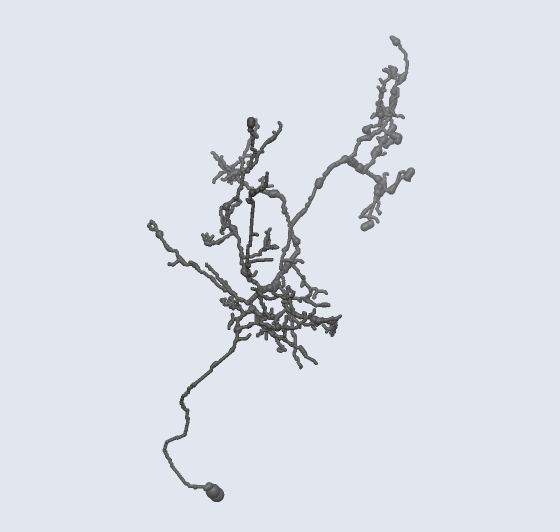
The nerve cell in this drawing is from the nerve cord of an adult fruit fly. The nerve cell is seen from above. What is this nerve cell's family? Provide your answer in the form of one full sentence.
With respect to family, the nerve cell is hemilineage 19A.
